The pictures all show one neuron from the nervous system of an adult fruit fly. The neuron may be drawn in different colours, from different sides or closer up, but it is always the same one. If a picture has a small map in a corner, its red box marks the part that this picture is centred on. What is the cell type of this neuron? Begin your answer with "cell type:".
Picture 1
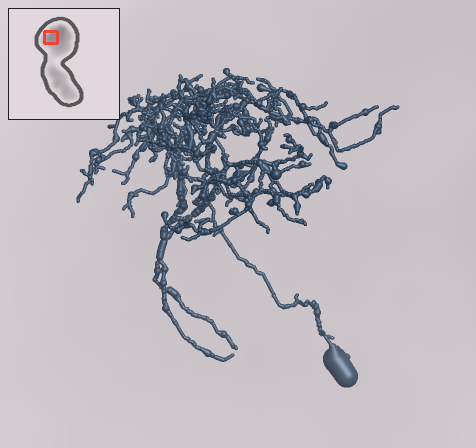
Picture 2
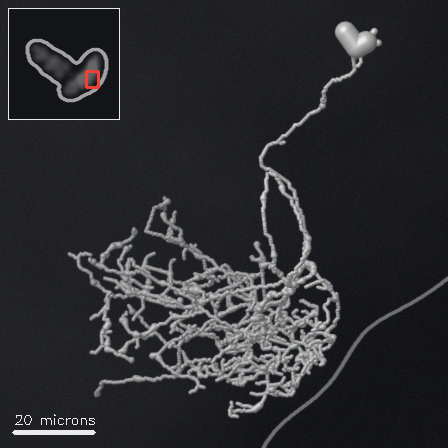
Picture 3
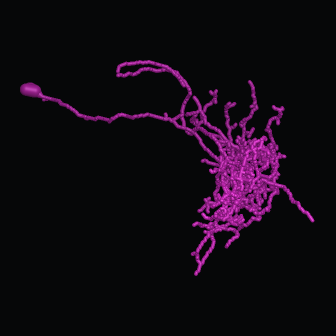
cell type: GNG628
